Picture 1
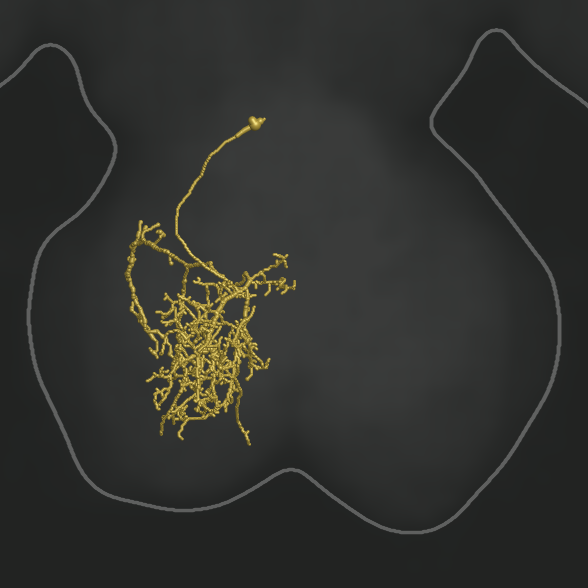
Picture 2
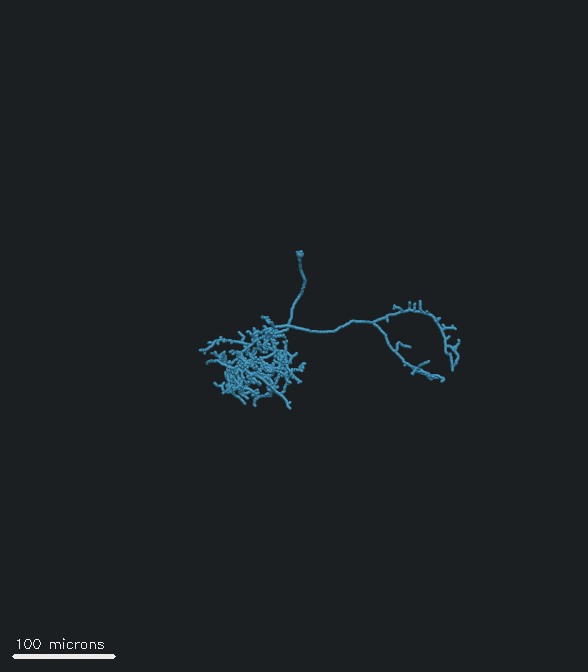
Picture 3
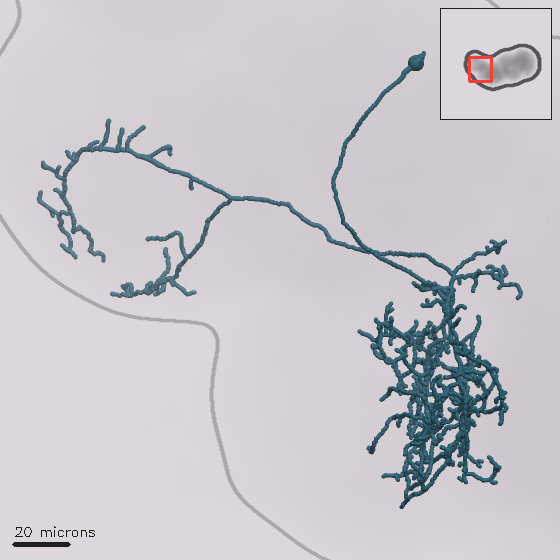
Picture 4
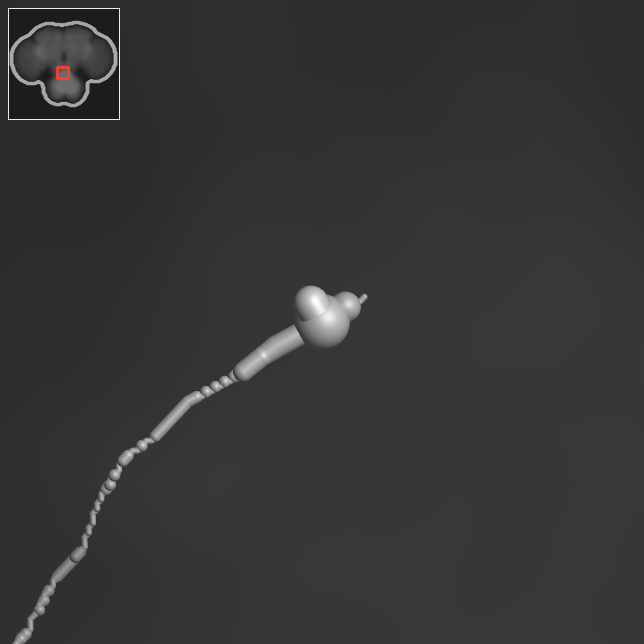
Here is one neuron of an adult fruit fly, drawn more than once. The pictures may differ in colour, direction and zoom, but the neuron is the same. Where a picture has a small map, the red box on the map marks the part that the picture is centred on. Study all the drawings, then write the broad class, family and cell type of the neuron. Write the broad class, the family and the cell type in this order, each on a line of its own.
nerve-cord intrinsic neuron
hemilineage 11A
IN11A003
